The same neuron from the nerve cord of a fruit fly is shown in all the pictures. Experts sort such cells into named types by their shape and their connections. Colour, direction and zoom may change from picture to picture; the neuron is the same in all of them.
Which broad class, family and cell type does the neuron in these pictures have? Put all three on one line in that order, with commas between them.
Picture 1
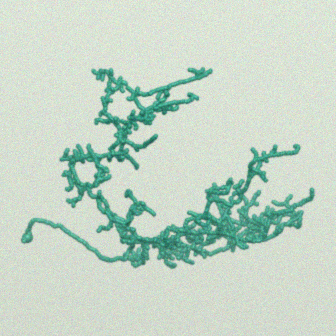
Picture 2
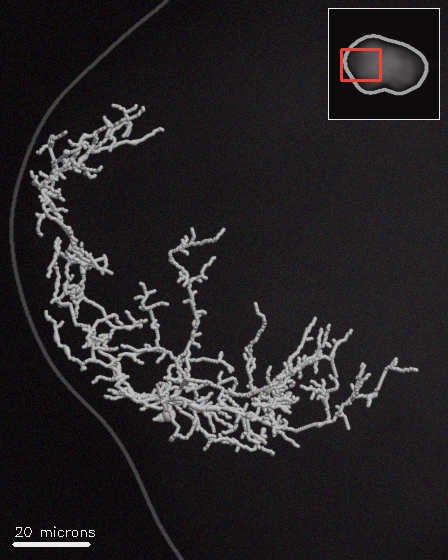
nerve-cord intrinsic neuron, hemilineage 13A, IN13A054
